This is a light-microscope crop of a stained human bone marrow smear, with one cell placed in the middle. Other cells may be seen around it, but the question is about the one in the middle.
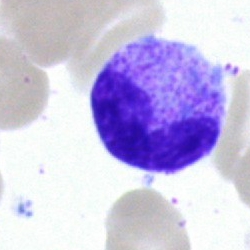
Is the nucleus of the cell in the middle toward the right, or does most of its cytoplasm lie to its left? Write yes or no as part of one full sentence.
No, it is to the right of the nucleus that most cytoplasm lies.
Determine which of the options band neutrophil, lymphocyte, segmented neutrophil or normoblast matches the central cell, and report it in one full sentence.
The cell featured at the centre of this crop is a band neutrophil.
